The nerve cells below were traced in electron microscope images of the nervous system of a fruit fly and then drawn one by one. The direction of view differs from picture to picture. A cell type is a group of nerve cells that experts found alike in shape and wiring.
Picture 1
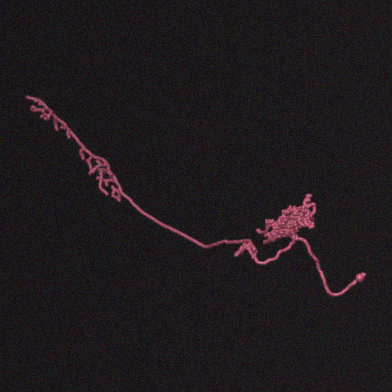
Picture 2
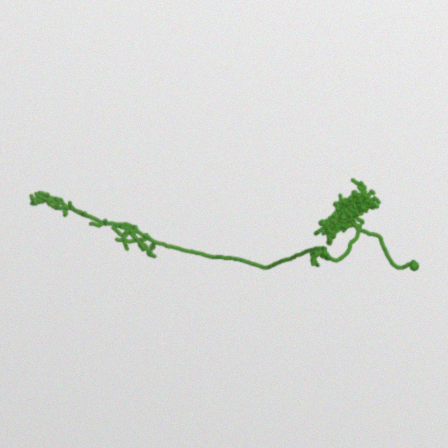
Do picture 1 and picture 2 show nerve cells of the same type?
yes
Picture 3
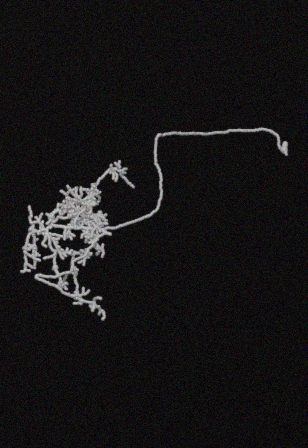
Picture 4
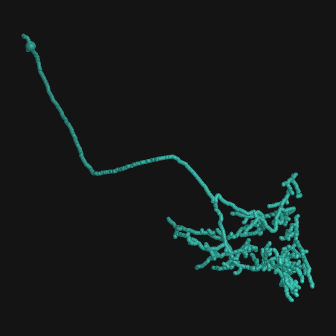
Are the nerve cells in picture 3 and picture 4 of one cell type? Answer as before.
yes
